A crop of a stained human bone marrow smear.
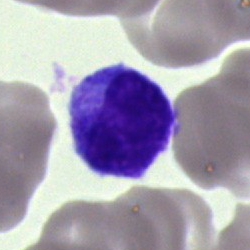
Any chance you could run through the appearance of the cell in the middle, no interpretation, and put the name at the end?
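First, the outline is roughly round. Second, the chromatin is dark purple and dense. Third, no nucleoli are visible in the nucleus, and no granules are seen anywhere in the cell. The cell is a lymphocyte.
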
